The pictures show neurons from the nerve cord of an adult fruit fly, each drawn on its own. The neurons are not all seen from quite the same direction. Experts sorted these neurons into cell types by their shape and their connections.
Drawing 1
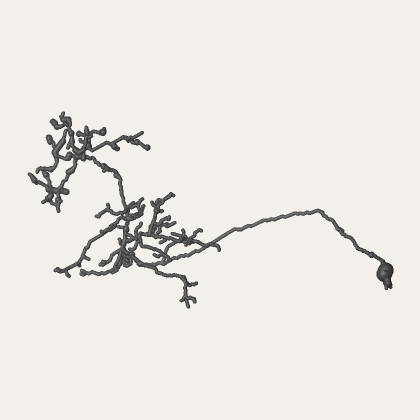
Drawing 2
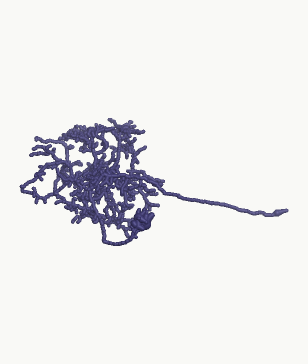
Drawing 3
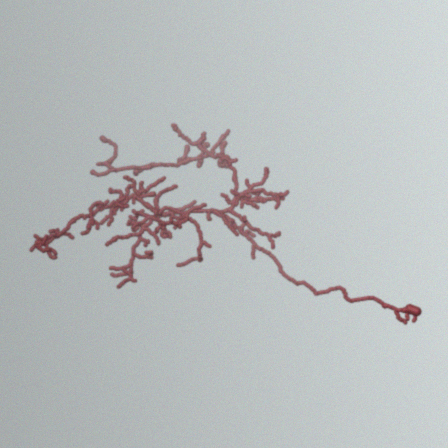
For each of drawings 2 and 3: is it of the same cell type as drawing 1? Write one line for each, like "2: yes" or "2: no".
2: no
3: no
